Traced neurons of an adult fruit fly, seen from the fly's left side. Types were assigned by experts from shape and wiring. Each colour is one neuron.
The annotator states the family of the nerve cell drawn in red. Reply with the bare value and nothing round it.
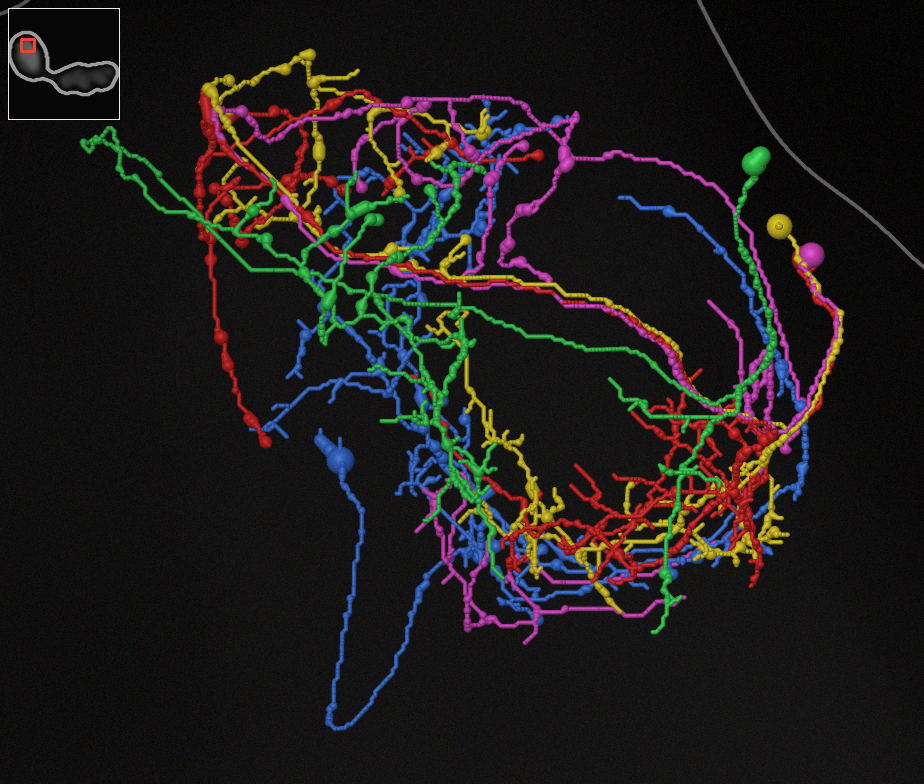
hemilineage DL1_dorsal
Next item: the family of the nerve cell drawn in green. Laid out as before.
hemilineage DL1_dorsal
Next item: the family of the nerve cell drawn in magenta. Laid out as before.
hemilineage DL1_dorsal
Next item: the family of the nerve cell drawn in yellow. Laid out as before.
hemilineage DL1_dorsal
